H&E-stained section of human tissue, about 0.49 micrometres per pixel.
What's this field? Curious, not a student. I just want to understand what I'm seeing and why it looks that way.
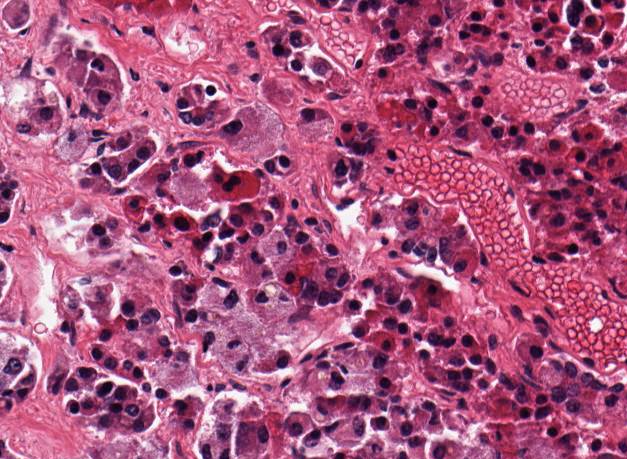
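The answer is pars distalis of the pituitary. First point: cells with bright red cytoplasm are intermingled with cells whose cytoplasm is pale purplish-grey.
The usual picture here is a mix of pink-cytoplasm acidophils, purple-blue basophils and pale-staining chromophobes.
Second, several larger cells in the left half carry abundant granular purplish-grey cytoplasm. Third, most cells have a single small, round, dark-staining nucleus. Last, no gland lumens or fat cells appear among the cell nests.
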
